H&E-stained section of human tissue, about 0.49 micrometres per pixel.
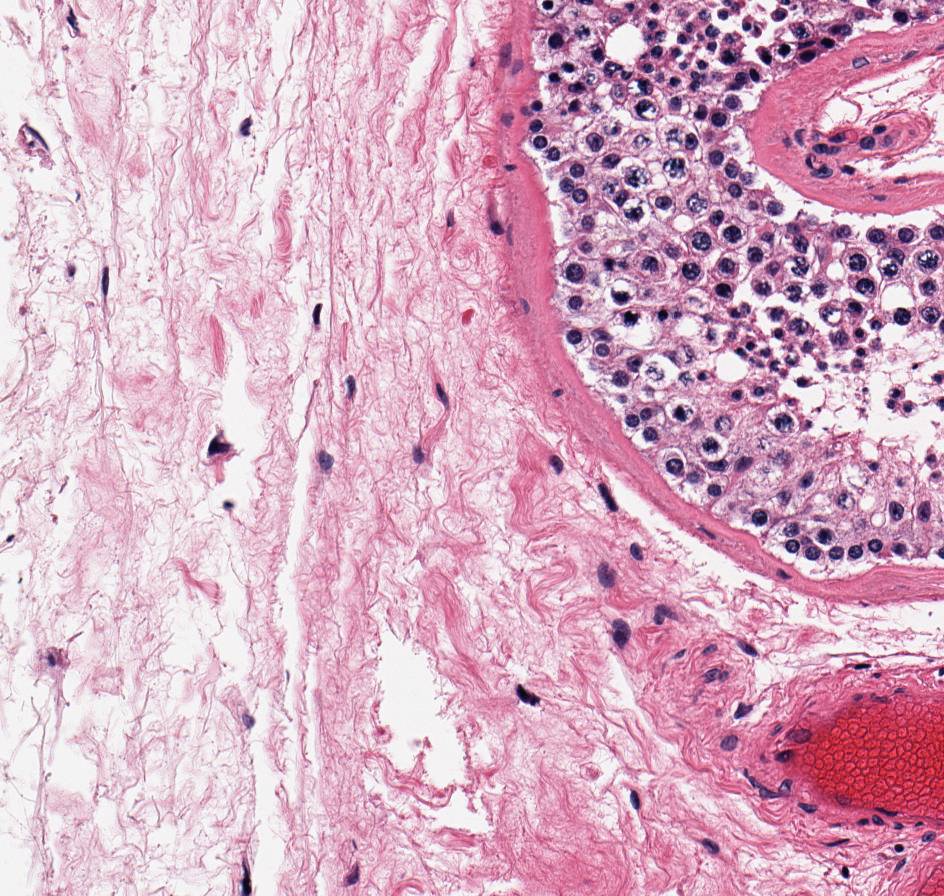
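Testis. Upper right, rounded tubule densely packed with cells, lined by epithelium many cells thick, not one layer. Loose fibrous tissue fills left and centre; leftward, pale pink wavy collagen runs mostly up and down, sparse small nuclei. Lower right: vessel packed with red blood cells.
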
